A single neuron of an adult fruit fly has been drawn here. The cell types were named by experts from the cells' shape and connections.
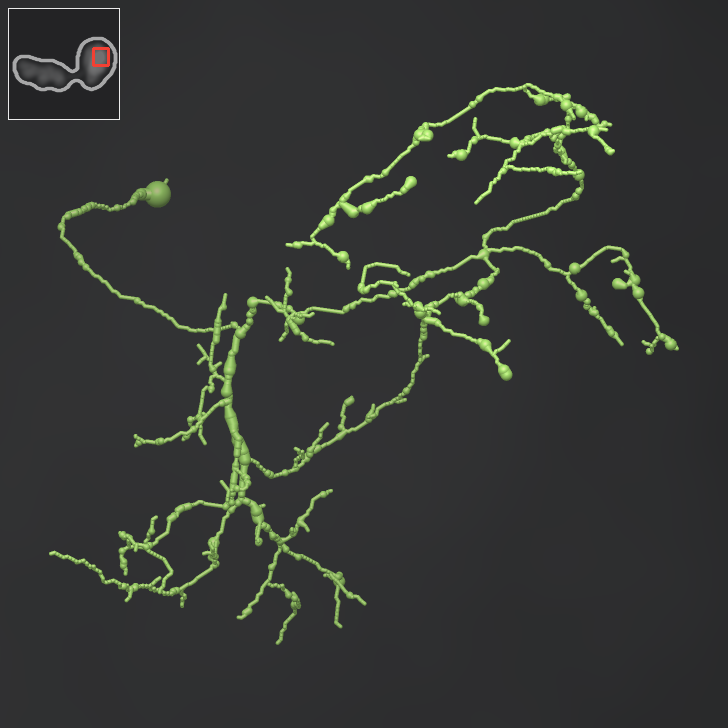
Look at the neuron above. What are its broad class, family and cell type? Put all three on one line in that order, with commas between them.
central-brain intrinsic neuron, hemilineage VLPd&p1_posterior, SMP248_a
